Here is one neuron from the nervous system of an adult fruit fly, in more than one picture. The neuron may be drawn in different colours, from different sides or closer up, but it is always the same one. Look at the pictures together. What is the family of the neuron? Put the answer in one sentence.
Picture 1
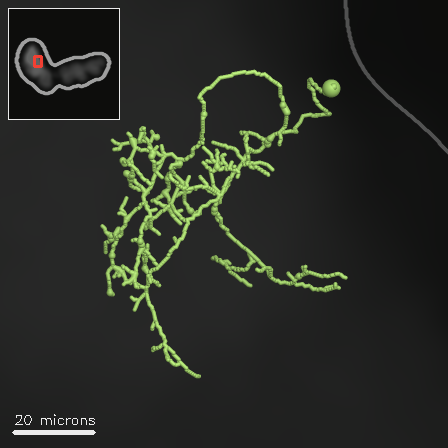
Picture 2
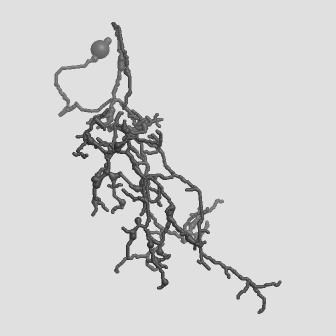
The family is hemilineage SLPpm1.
